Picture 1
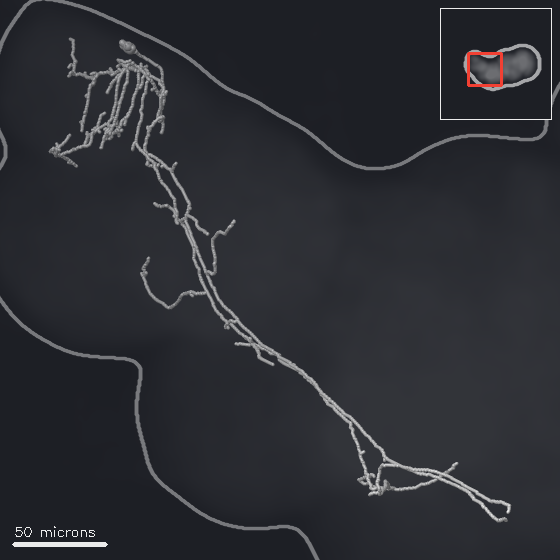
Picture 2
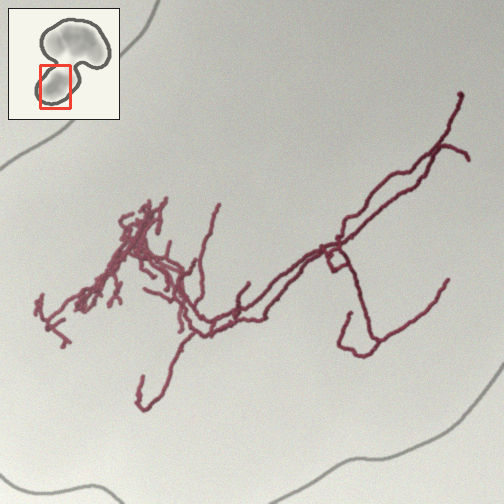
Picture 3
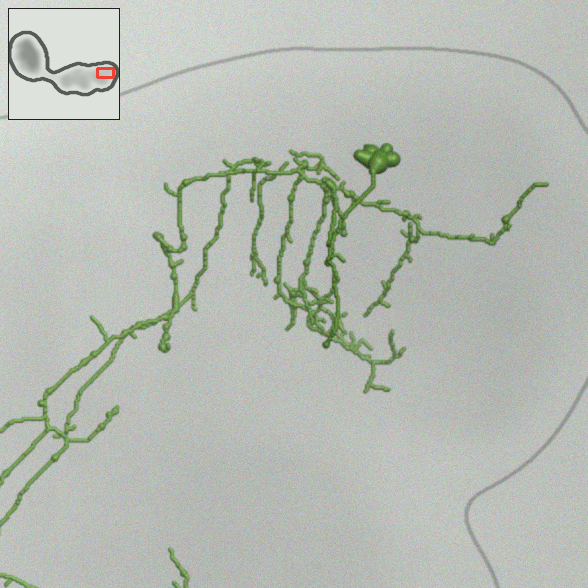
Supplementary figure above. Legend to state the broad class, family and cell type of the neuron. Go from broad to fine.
nerve-cord intrinsic neuron; hemilineage 09A; IN09A005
